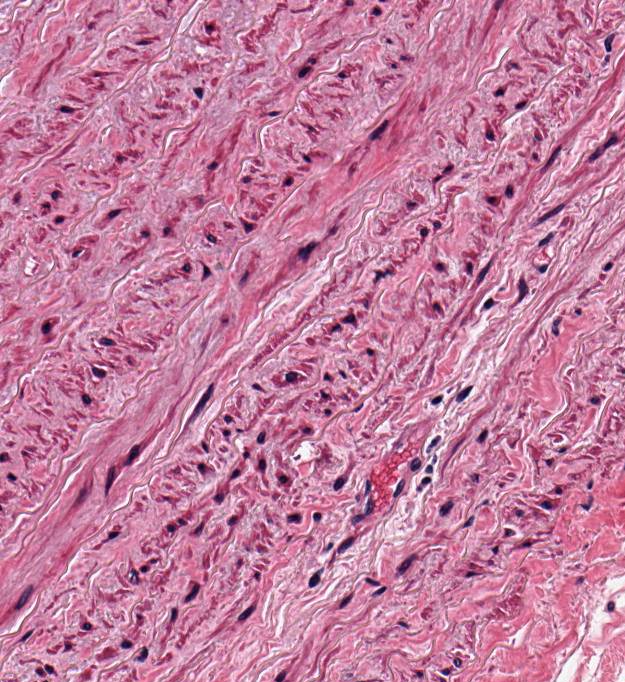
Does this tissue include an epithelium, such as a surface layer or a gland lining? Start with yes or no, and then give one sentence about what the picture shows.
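No. No epithelium is present anywhere in the field.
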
